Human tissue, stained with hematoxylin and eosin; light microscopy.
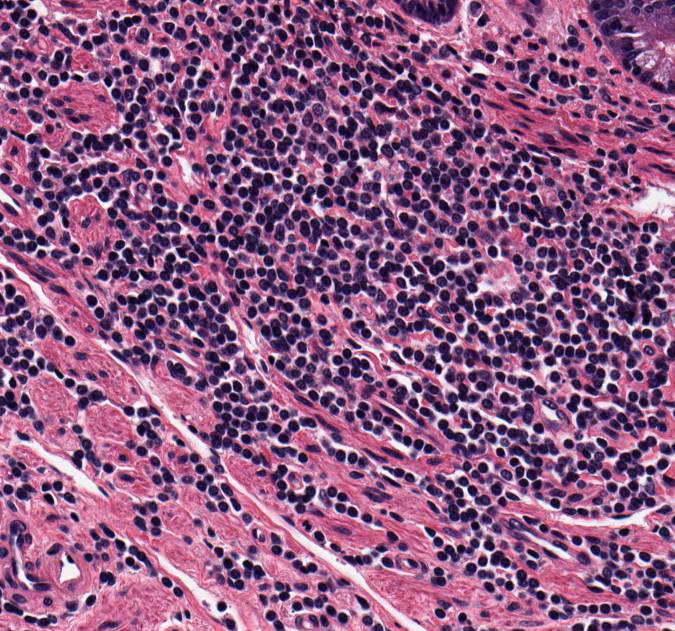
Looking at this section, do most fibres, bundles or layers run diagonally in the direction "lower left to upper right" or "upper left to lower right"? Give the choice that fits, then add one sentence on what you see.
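Upper left to lower right. In the lower left, pink smooth muscle bundles run diagonally from upper left toward lower right.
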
